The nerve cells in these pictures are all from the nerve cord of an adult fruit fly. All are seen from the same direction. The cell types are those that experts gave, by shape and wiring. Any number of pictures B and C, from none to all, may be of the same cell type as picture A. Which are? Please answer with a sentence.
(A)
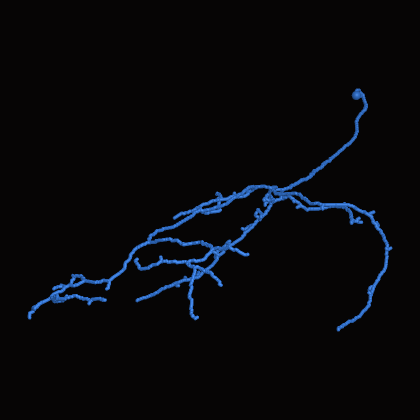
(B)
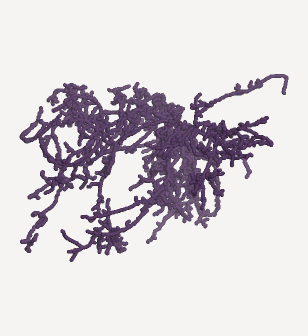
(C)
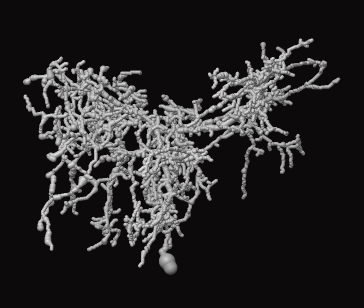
None of them is of the same cell type.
